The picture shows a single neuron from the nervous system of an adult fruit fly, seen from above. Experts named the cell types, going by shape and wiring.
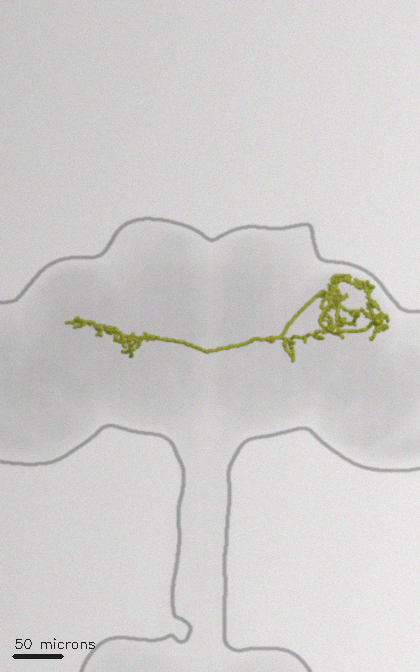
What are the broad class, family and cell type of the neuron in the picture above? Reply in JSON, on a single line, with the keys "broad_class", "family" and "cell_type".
{"broad_class": "central-brain intrinsic neuron", "family": "hemilineage LHl2_ventral", "cell_type": "CB2342"}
